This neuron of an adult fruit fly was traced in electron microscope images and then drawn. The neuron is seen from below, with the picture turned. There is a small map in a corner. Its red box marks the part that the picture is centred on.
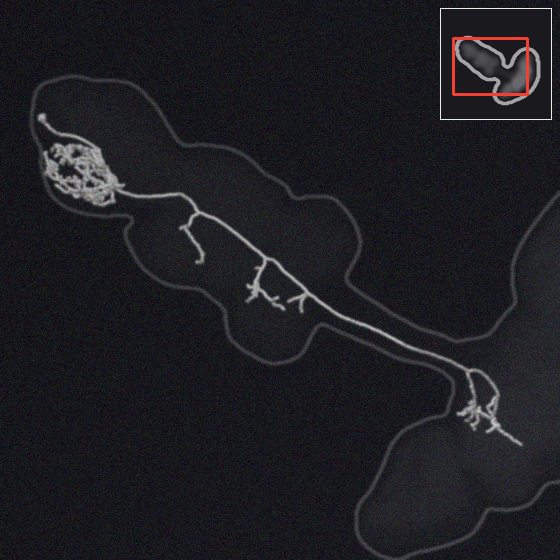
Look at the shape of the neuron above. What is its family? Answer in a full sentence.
The family is hemilineage 04B.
